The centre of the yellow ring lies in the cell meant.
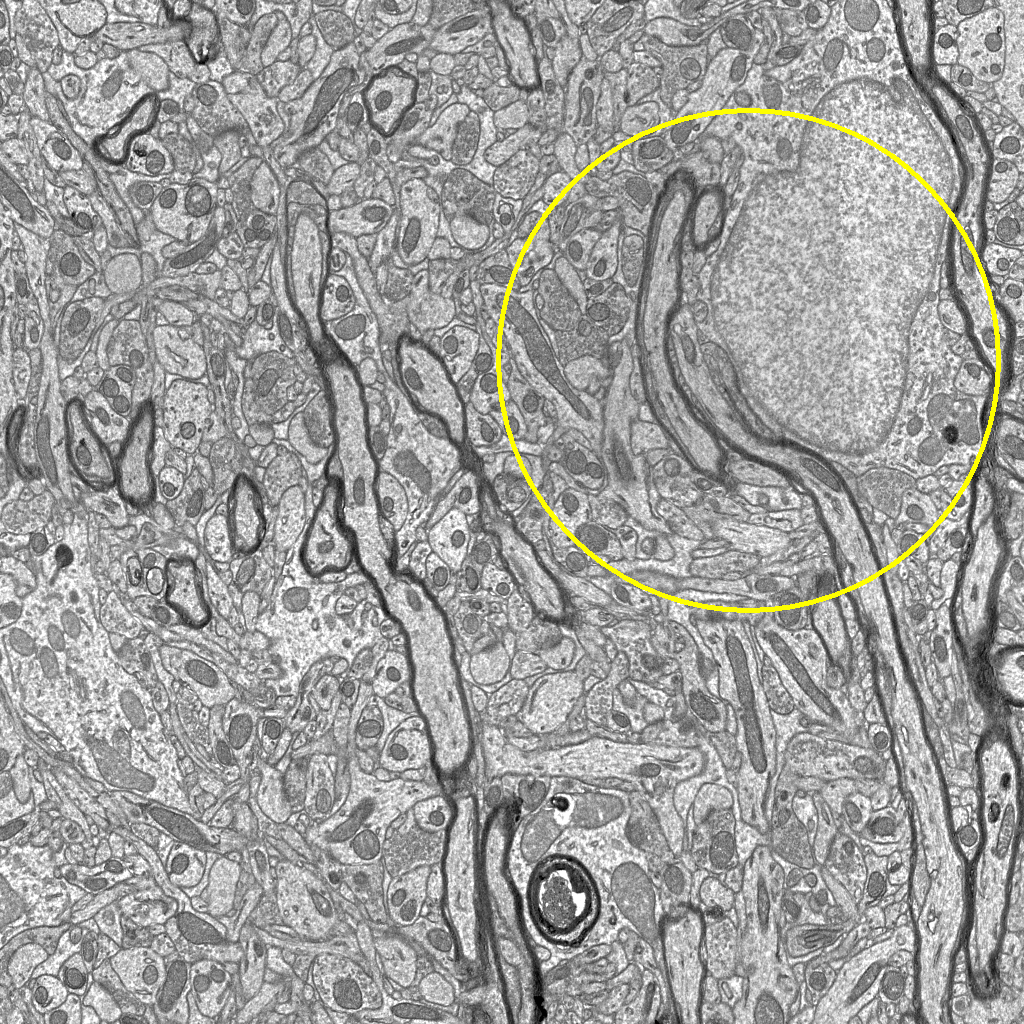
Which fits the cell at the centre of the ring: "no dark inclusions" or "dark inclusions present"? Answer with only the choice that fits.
Dark inclusions present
